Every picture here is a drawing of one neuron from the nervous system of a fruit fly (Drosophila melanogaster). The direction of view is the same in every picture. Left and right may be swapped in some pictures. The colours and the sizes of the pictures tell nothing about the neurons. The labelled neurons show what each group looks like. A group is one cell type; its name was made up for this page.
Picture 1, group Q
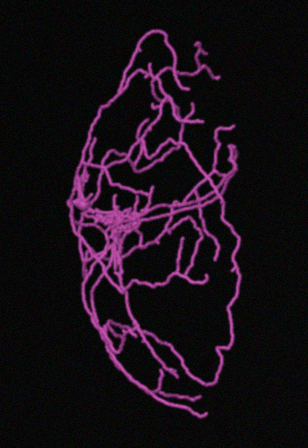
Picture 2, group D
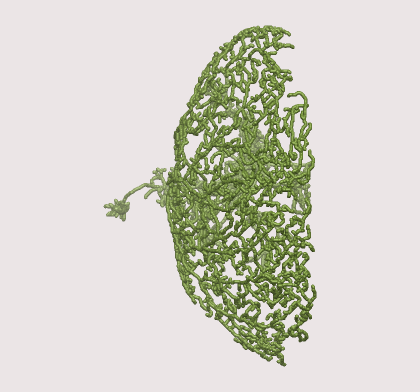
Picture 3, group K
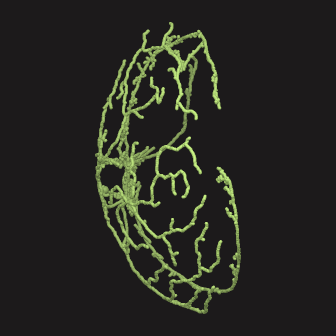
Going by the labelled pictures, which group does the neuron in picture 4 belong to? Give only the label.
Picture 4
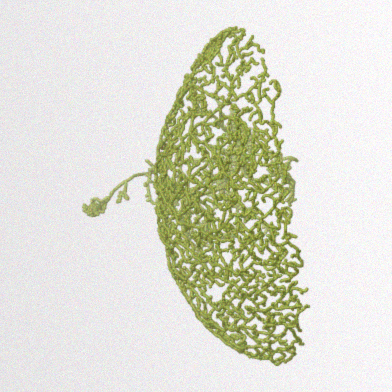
group D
